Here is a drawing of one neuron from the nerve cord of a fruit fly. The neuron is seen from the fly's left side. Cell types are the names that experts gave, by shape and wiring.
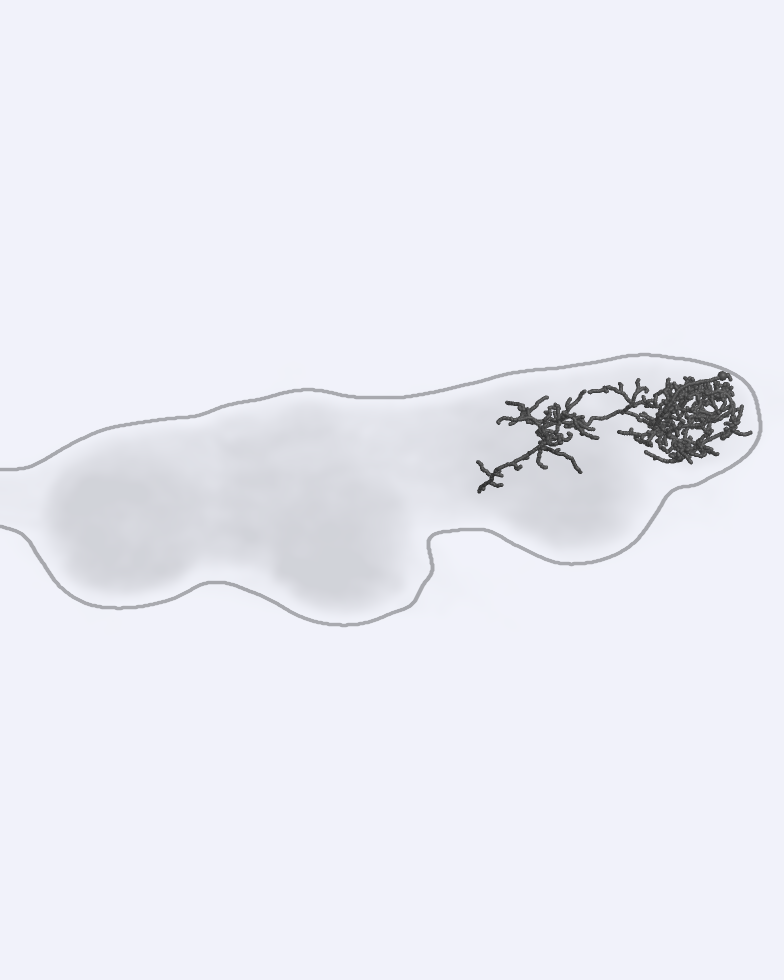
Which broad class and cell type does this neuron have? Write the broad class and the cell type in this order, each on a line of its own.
nerve-cord intrinsic neuron
INXXX231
